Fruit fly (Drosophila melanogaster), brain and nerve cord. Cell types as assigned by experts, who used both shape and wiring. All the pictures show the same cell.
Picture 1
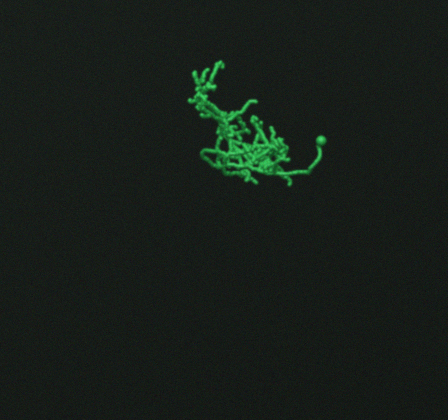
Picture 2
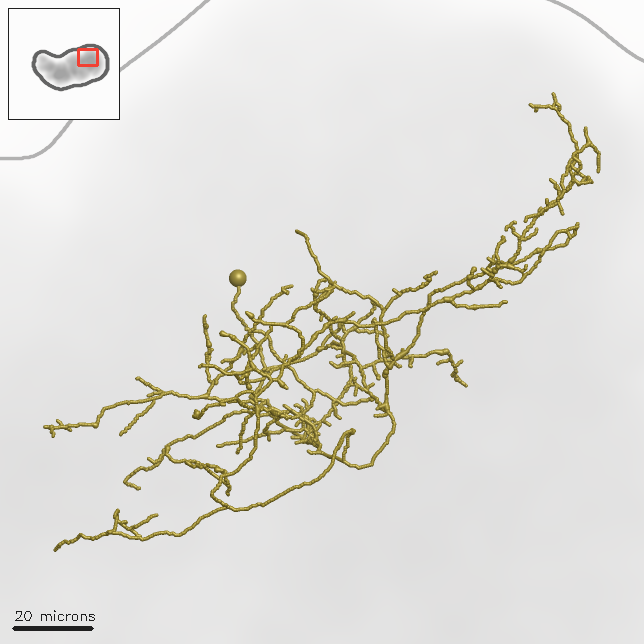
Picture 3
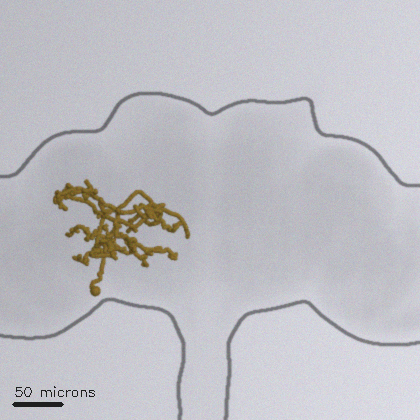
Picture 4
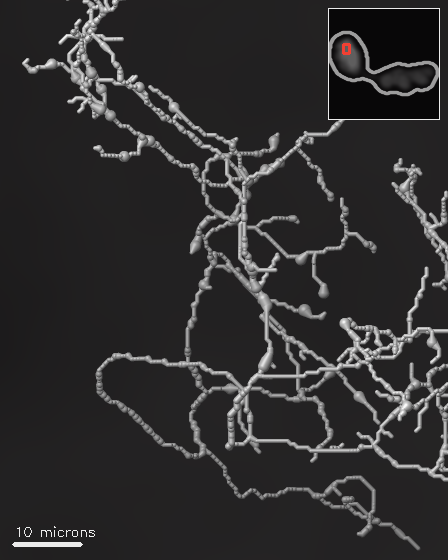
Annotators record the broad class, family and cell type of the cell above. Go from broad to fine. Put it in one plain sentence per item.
A central-brain intrinsic neuron of hemilineage DL1_ventral, type CL272_a1.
